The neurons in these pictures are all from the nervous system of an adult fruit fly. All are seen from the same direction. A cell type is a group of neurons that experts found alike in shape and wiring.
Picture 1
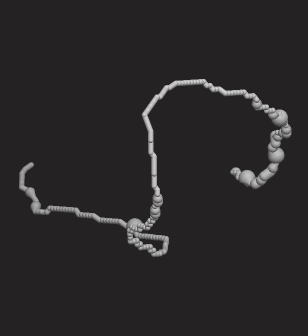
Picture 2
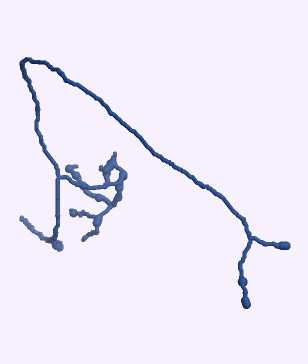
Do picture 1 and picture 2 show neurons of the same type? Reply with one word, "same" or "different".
same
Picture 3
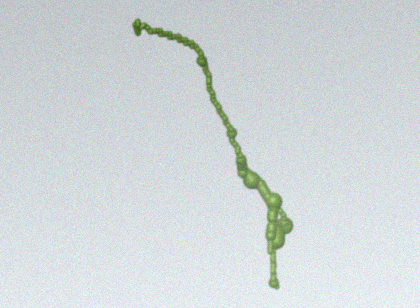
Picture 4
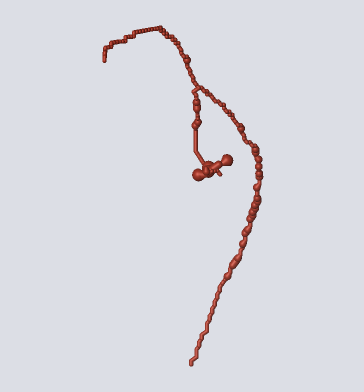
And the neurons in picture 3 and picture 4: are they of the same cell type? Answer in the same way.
same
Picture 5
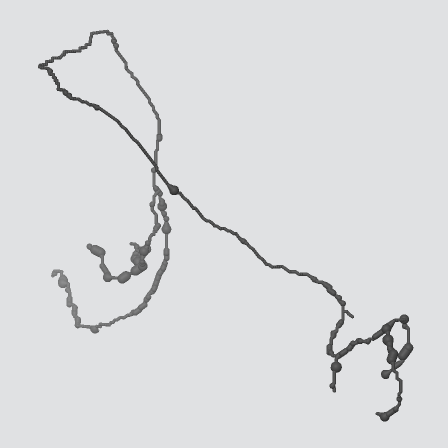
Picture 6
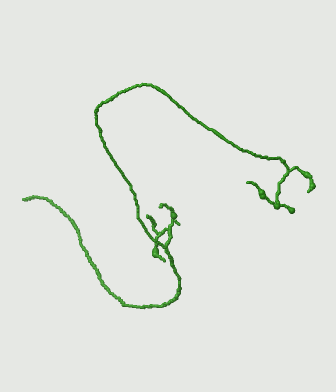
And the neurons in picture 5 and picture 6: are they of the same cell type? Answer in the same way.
different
